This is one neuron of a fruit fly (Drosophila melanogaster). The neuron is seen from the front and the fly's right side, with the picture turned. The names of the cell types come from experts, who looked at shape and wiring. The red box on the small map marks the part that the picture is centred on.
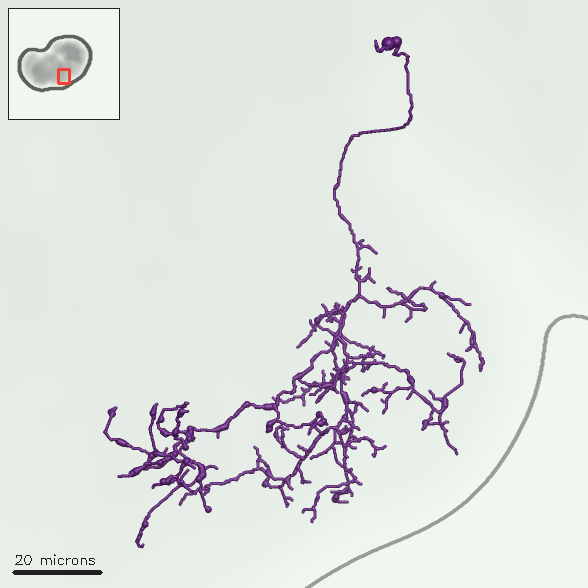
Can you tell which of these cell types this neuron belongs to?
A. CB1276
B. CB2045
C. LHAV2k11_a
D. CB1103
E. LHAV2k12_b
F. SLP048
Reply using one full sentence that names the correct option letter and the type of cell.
Cell type CB2045, found in option B, is the type of the neuron.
